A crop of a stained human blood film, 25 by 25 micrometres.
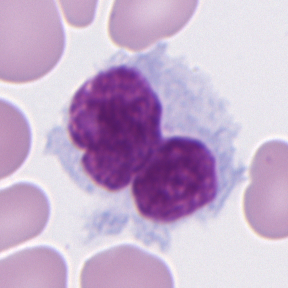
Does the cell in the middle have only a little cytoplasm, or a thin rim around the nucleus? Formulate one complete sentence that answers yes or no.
No, its cytoplasm is plentiful, not scant.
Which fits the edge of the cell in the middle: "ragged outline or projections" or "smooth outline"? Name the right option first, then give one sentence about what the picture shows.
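Ragged outline or projections. The edge of the cytoplasm is ragged with fine, hair-like projections.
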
